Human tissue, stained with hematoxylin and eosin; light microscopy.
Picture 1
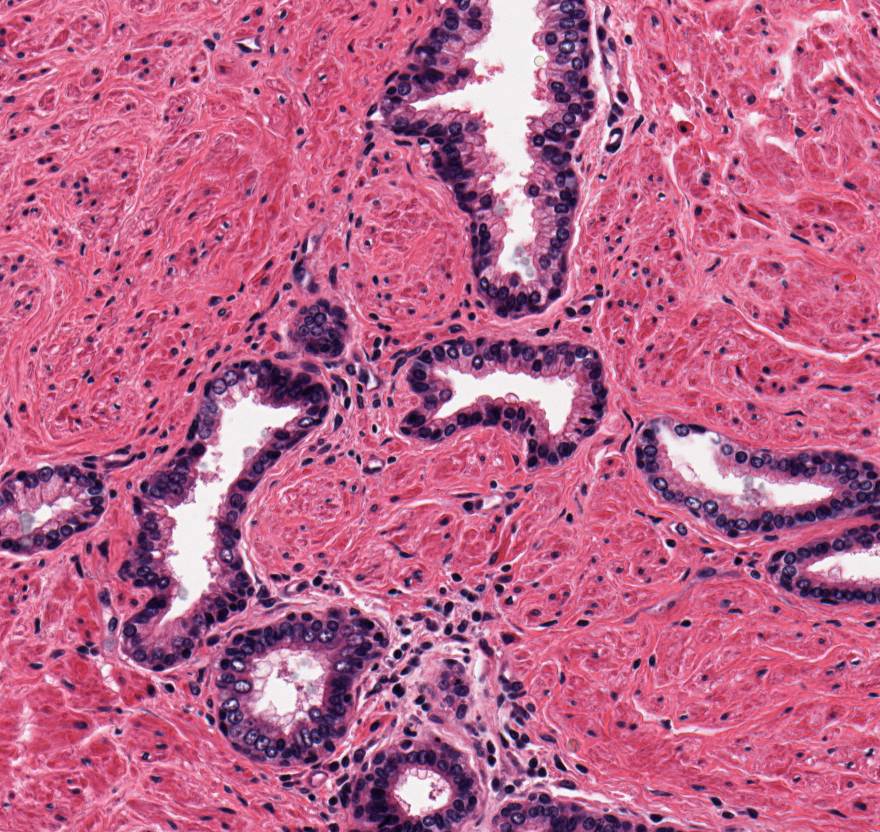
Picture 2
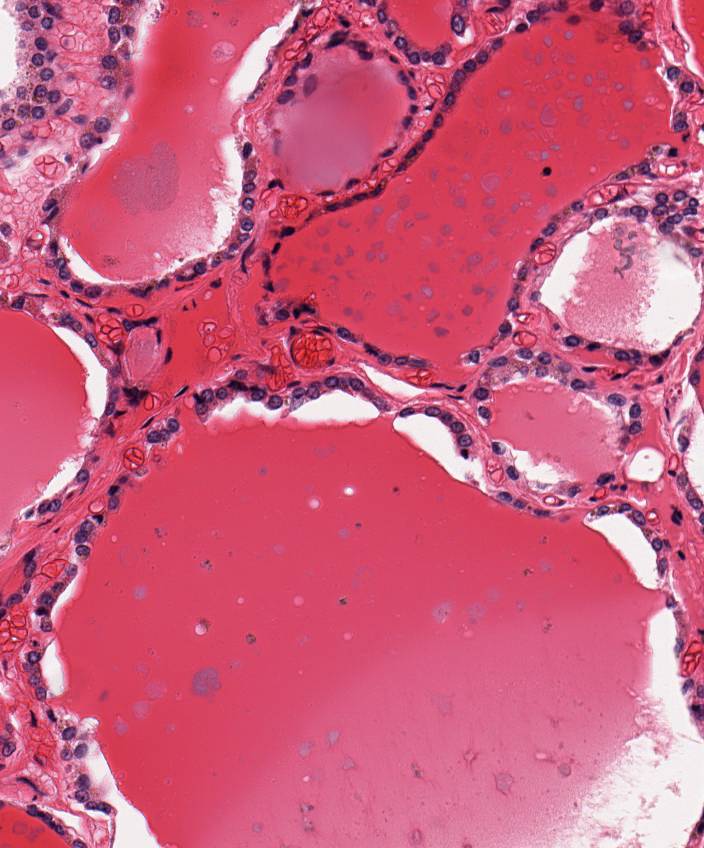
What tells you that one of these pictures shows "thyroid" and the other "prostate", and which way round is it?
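Picture 1 shows prostate; picture 2 shows thyroid. In the prostate, scattered glands lie apart in broad pink stroma, mostly in the centre and lower half, while the thyroid field is filled by closed follicles of varying size with scant, delicate stroma between them. Prostate glands have columnar cells with pale, finely granular cytoplasm facing the lumen and round, dark nuclei set toward the base; each thyroid follicle has one layer of flattened to low cuboidal cells. The prostate lumens are largely empty, while most thyroid follicles hold dense, homogeneous, deep pink colloid.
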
